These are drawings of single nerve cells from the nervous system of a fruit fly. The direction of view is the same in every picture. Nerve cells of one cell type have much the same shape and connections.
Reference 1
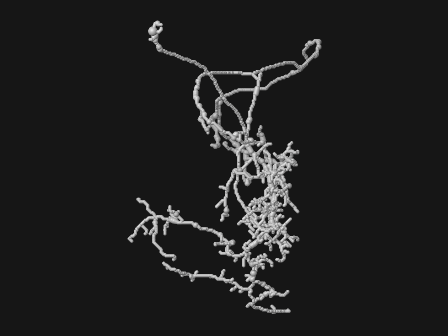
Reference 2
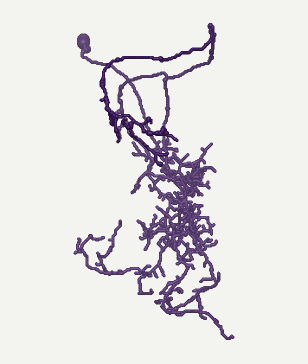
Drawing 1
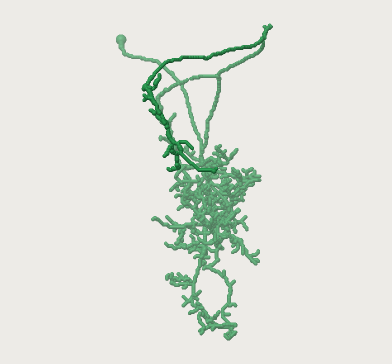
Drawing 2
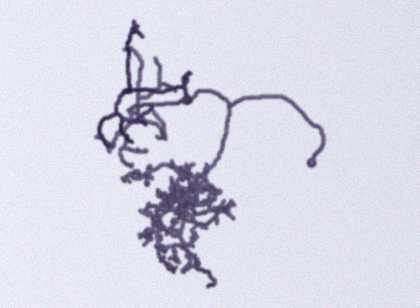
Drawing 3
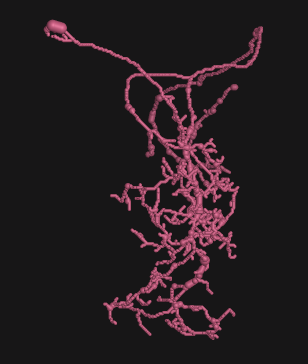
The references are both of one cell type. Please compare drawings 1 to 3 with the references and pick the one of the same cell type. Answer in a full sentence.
Drawing 3 shows a nerve cell of the same cell type.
